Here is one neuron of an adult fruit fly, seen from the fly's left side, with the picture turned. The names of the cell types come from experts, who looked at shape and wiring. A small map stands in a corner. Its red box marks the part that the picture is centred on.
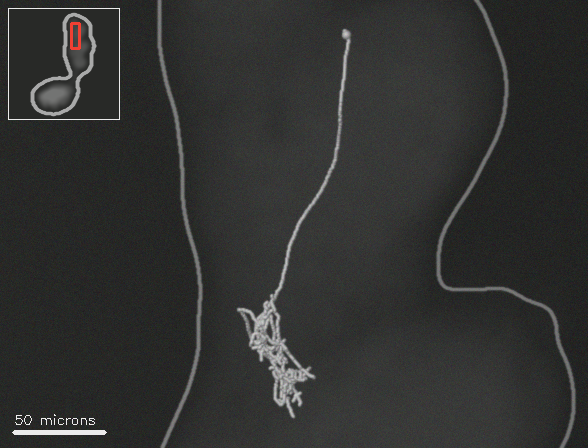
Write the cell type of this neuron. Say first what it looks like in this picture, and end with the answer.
Its cell body lies at the top of the picture. From top to bottom in the picture it spans about 200 microns. Its broad class is nerve-cord intrinsic neuron. The cell type is IN06A115.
